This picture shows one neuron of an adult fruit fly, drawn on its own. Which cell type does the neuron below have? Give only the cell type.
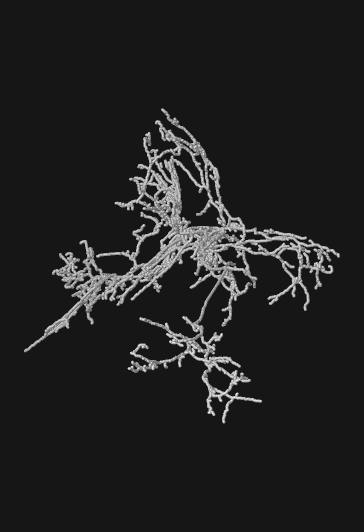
AN05B021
